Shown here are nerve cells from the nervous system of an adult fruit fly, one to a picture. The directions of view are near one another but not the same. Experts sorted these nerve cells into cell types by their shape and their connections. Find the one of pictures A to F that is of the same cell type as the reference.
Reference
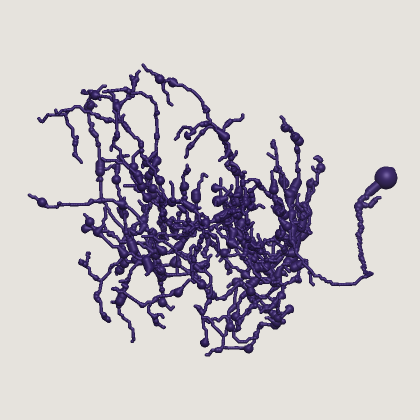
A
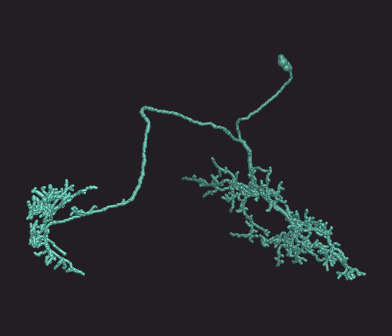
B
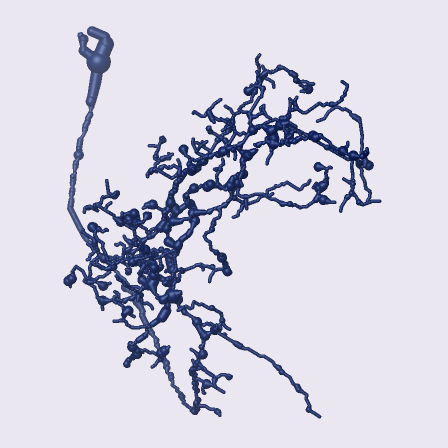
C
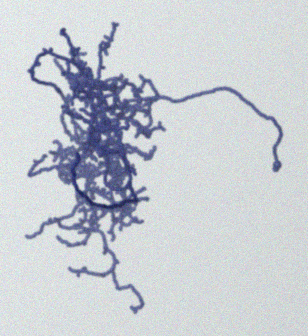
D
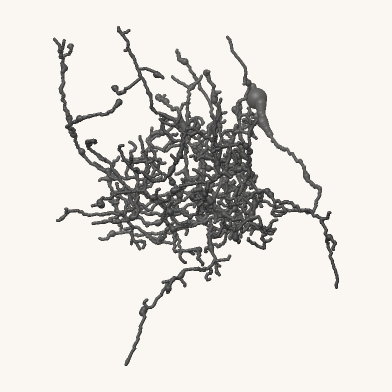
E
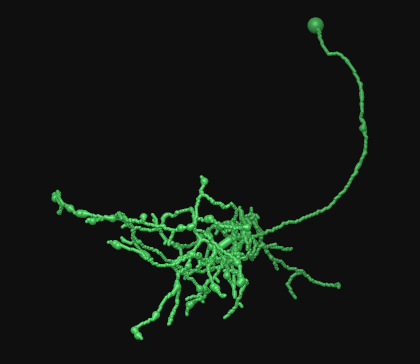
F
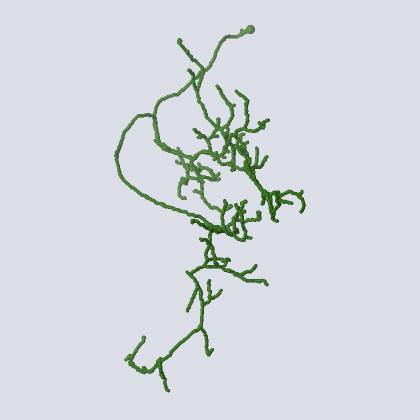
D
